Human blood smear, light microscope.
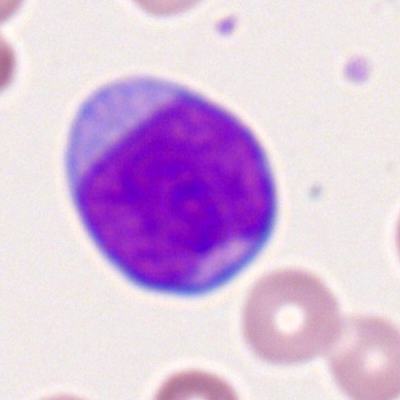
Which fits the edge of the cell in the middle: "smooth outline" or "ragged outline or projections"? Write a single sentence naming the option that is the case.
Neither ragged parts nor projections, blebs or tags mark the edge of the cell.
